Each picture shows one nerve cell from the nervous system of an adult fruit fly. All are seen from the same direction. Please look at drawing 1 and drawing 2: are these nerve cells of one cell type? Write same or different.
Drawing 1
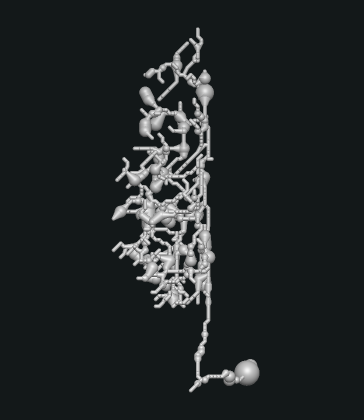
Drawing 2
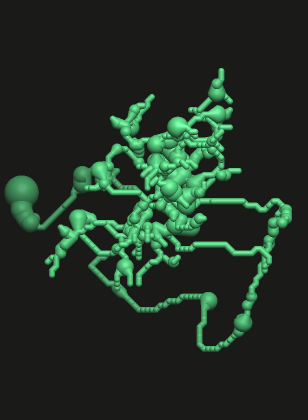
different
